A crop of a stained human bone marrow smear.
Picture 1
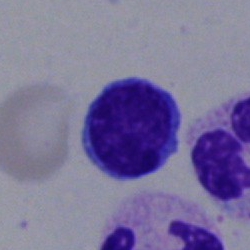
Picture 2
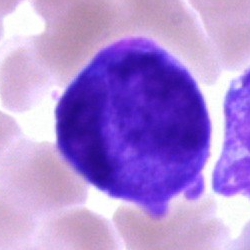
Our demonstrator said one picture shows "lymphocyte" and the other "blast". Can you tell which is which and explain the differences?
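Picture 1 shows a lymphocyte; picture 2 shows a blast. The lymphocyte has a roughly round outline, and its nucleus takes up nearly the whole cell. Its chromatin is dark and coarsely clumped, with paler patches in between, and no distinct nucleolus stands out.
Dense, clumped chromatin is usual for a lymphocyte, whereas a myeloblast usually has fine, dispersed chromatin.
The blast's chromatin, by contrast, looks fairly fine, showing paler patches rather than coarse dark blocks. In the lymphocyte, the cytoplasm is no more than a thin rim of deep blue.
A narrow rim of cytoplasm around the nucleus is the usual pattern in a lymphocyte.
In the blast, the small amount of cytoplasm that can be seen is deep blue-purple. The blast's outline is roughly round but has a few slightly flattened sides, and small rounded blebs bulge out from its lower edge. Neither cell shows any granules, and no vacuoles can be seen in the blast.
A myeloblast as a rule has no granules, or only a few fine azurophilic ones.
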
